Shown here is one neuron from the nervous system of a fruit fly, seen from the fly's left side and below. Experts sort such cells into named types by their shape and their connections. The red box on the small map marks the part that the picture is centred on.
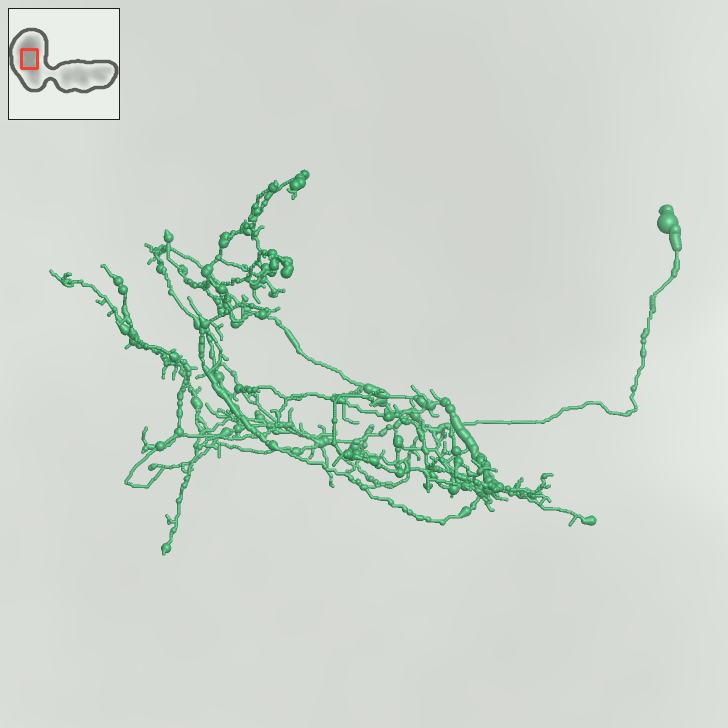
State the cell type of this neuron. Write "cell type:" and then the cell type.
cell type: PVLP209m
